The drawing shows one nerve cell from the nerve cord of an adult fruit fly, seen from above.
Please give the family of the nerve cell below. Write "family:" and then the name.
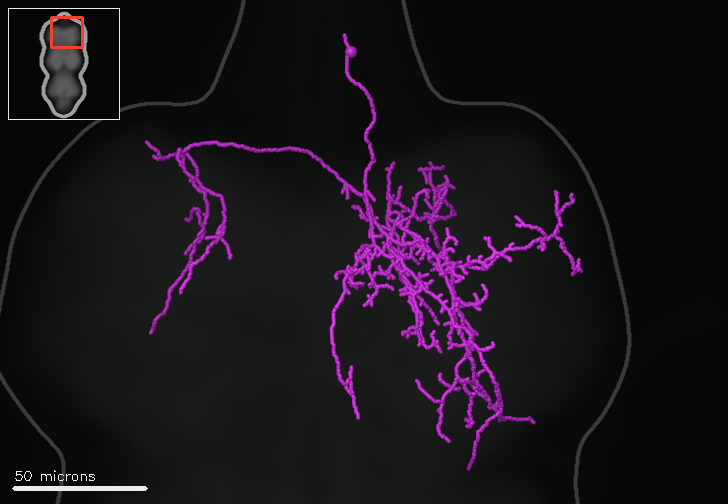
family: hemilineage 01A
